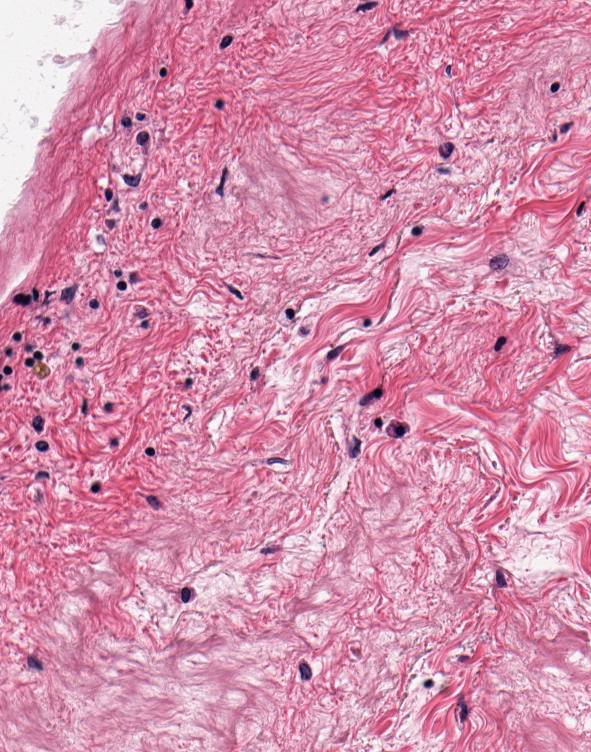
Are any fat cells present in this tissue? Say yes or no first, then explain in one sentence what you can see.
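No. No fat cells are present in the field.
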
